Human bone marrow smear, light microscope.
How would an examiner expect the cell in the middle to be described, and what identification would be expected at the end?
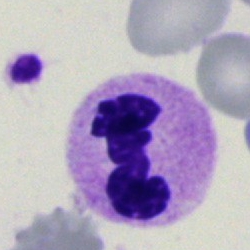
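The nucleus is divided into several lobes stacked from top to bottom. Its chromatin is dense and dark purple, with coarse clumping. Abundant pale pinkish-lilac cytoplasm surrounds it, filled with fine, evenly spread lilac granules. This cell is a segmented neutrophil.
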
